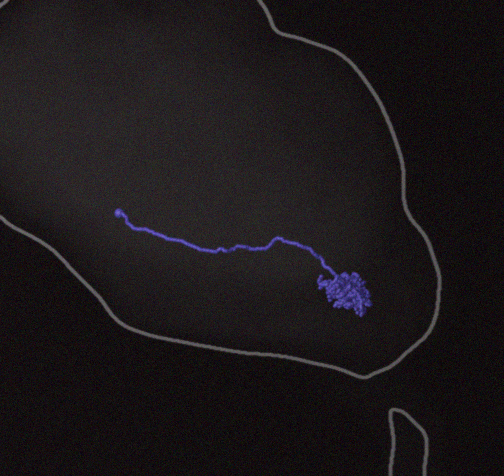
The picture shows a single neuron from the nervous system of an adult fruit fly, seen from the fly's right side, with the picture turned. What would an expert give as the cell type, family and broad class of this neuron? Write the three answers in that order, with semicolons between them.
Pm2a; Pm; optic-lobe intrinsic neuron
